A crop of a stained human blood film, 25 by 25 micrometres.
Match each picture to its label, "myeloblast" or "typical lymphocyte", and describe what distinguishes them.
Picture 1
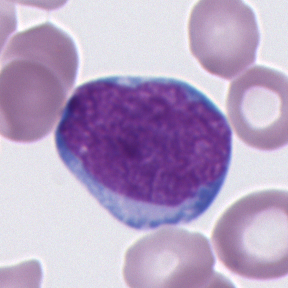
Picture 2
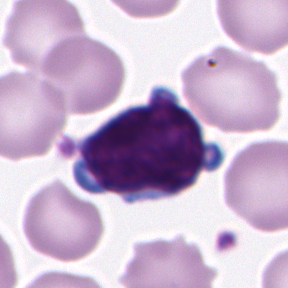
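Two cells: picture 1 myeloblast, picture 2 typical lymphocyte. Picture 1: outline smooth and rounded, no surface projections; nucleus about 15 by 11 micrometres, about 80% of cell area; cytoplasm blue, no granules, no vacuoles; surrounding red cells do not overlap it.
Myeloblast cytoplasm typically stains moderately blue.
Picture 2, by contrast: small rounded pale blue blebs bulge from the surface at the top and on the right side. Its nucleus is single, unlobed, an irregular oval wider than tall, about 11 by 8 micrometres, filling almost the whole cell and leaving a scant rim of cytoplasm.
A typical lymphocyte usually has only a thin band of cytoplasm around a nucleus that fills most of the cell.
No nucleoli; no granules in the cytoplasm.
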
